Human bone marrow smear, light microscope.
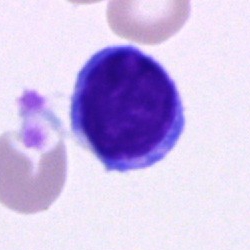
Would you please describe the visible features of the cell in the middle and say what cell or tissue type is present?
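Hmm, the outline is smooth and roughly round. I see no distinct nucleoli in the nucleus. The cytoplasm is only a thin rim around it, widest along the lower edge of the cell. So this is a lymphocyte.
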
